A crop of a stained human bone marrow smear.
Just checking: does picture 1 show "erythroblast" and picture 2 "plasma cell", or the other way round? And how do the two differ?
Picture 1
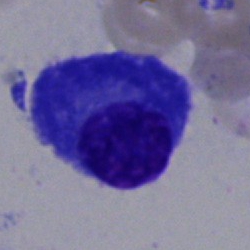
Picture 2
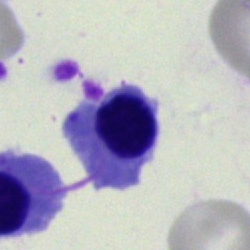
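In picture 1 the cell is a plasma cell; in picture 2 it is an erythroblast. Both outlines are irregular: the plasma cell's is roughly triangular with slightly fuzzy edges, while the erythroblast's carries small blunt bumps along its right and lower edges. The chromatin of the plasma cell is dark purple and clumped into patches, whereas that of the erythroblast is dense and dark purple with little visible internal structure.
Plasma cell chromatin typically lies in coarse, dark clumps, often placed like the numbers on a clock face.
No nucleoli can be seen in the erythroblast. The plasma cell's cytoplasm is abundant, covering more of the cell than the nucleus does, and stains a deep blue.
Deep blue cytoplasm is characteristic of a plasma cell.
Neither cytoplasm shows distinct granules. Finally, a thin strand runs from the lower left of the erythroblast to a neighbouring nucleated cell at the lower left of the picture.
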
